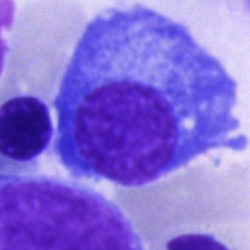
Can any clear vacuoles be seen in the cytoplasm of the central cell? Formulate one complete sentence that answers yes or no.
Yes, one or more clear vacuoles can be seen in its cytoplasm.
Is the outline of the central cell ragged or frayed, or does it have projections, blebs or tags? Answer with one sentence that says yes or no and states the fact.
Yes, along its outline the cell is ragged or frayed, or has projections, blebs or tags.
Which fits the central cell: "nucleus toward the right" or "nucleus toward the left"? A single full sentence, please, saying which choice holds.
Most of the cytoplasm lies to the right of the nucleus.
